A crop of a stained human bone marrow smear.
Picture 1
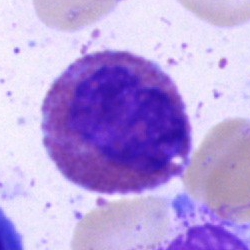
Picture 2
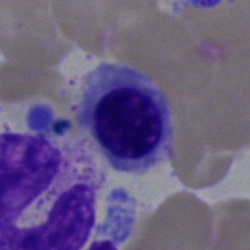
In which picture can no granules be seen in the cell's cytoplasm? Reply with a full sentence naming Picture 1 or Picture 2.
It is the cell in Picture 2 whose cytoplasm shows no visible granules.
